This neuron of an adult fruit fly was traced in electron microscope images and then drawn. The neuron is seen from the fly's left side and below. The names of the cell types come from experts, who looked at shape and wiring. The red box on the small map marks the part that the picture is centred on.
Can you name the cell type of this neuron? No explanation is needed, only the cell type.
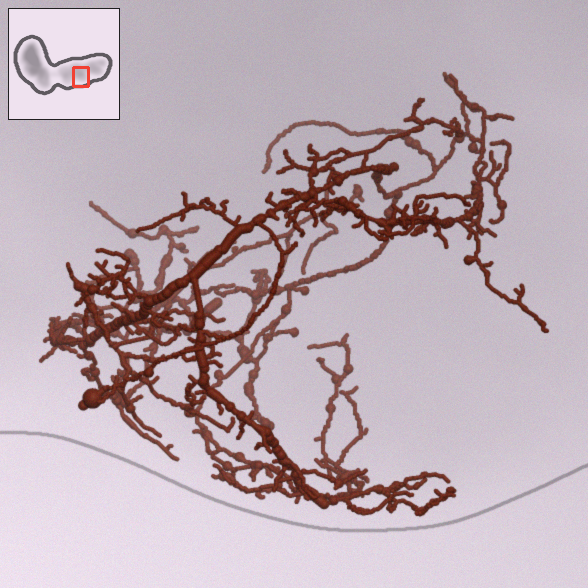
IN04B036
